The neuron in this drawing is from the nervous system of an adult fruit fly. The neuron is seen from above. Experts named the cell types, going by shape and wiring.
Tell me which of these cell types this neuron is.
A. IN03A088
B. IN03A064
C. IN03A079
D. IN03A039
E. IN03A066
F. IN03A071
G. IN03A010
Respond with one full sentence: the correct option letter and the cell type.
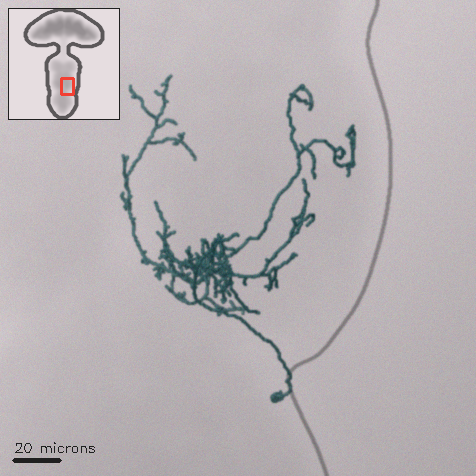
The neuron falls under IN03A079, the cell type named in option C.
